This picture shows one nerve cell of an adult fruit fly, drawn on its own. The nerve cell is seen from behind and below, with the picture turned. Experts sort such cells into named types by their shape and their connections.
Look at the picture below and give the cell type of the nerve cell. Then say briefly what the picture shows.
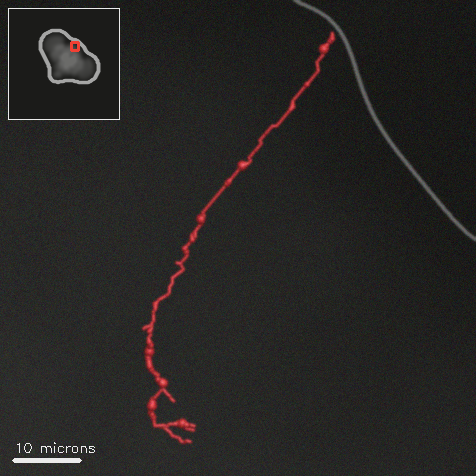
Its cell type is LB3a. This is a sensory neuron entering the brain. No cell body is drawn. By the scale bar it is about 65 microns tall in this view. There are a dozen or fewer branch ends.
